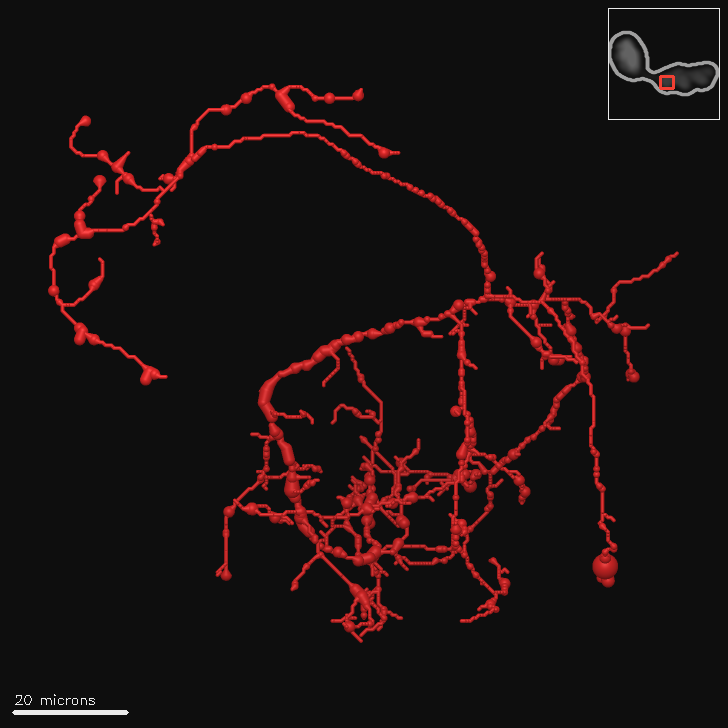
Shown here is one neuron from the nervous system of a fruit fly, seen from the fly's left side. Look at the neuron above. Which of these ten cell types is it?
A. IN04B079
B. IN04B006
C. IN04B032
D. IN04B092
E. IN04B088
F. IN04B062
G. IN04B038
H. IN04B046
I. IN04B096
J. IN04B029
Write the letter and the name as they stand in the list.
A. IN04B079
